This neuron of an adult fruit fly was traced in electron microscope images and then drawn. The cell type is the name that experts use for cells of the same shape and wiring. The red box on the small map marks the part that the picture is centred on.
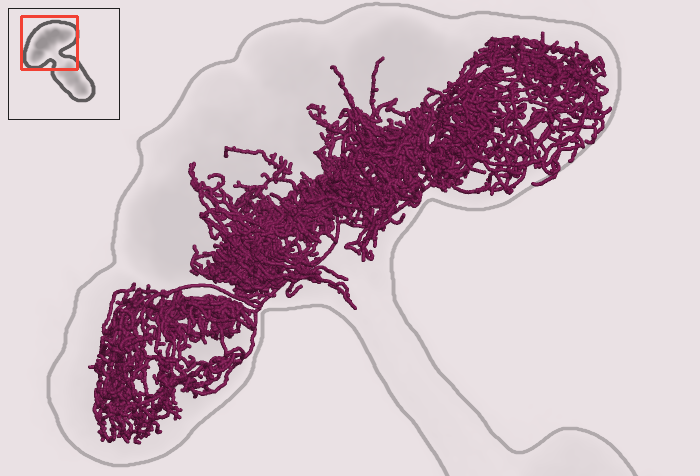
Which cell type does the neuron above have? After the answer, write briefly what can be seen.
The cell type is 5-HTPMPV03. Its broad class is visual centrifugal neuron. It lies in the brain. In this view it is wider than it is tall.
